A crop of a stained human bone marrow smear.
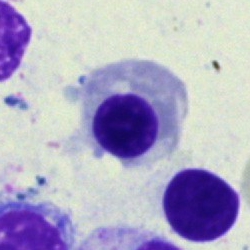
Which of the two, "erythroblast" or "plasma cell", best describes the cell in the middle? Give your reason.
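This is an erythroblast, not a plasma cell. Its cytoplasm is pale greyish-blue, not deep blue.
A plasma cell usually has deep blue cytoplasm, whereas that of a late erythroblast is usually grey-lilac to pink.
The chromatin is dense and dark purple. The nucleus sits off-centre, toward the lower part of the cell, and the band of cytoplasm is wider above it than below.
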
